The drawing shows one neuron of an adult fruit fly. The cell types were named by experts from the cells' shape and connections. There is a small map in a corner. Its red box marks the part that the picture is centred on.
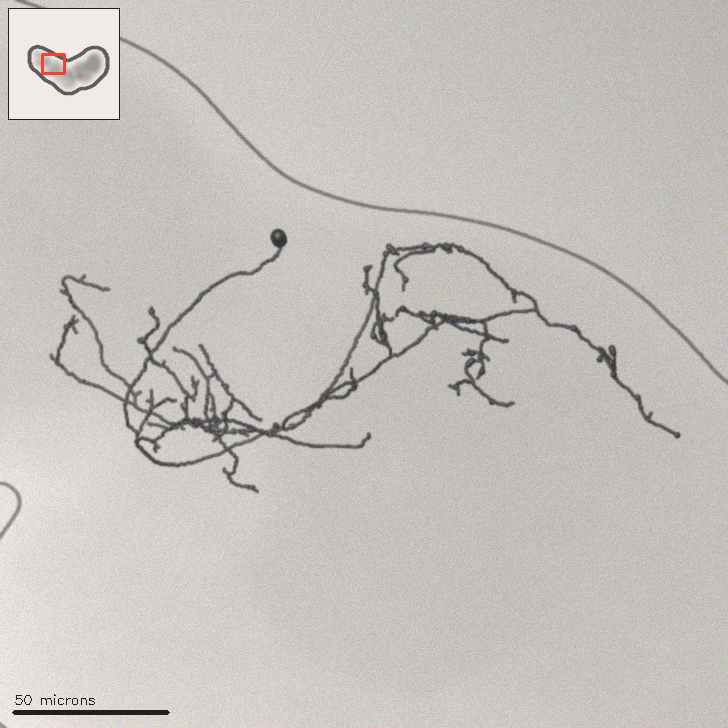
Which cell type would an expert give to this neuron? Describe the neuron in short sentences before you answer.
From left to right in the picture it spans about 200 microns. Dozens of branch ends can be seen. Its broad class is nerve-cord intrinsic neuron. The cell type is IN19B092.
